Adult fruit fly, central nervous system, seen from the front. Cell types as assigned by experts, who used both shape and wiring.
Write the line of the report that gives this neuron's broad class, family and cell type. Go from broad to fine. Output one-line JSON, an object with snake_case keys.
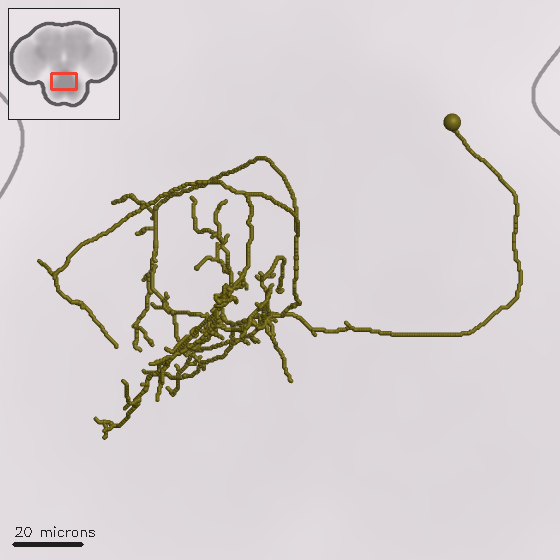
{"broad_class": "nerve-cord intrinsic neuron", "family": "hemilineage 18B", "cell_type": "IN18B047"}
